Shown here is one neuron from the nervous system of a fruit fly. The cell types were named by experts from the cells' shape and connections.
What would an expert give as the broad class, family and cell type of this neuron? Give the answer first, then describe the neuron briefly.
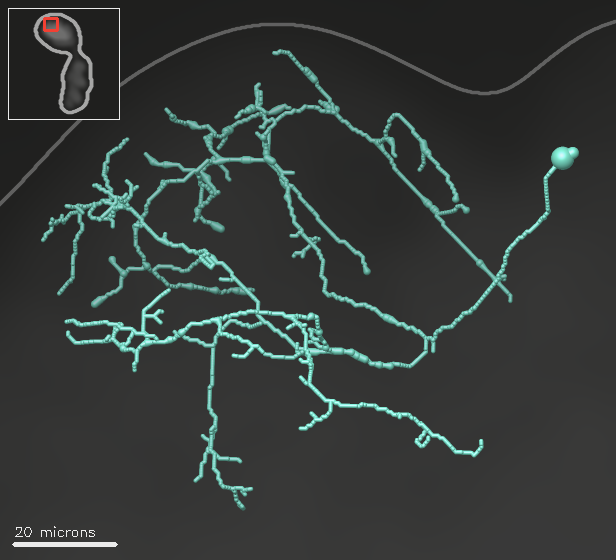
Its broad class is central-brain intrinsic neuron. Its family is hemilineage CREl1. The cell type is CRE065. The cell body is at the upper right of the picture. From left to right in the picture it spans about 110 microns. The picture shows dozens of branch ends.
